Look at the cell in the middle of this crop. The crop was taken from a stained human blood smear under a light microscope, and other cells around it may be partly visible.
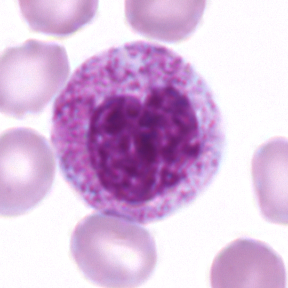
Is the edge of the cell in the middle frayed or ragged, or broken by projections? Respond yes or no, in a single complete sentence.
No, this cell's edge is smooth, without blebs, tags or ragged parts.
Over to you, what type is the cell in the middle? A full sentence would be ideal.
Classification of the middle cell gives a band neutrophil.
